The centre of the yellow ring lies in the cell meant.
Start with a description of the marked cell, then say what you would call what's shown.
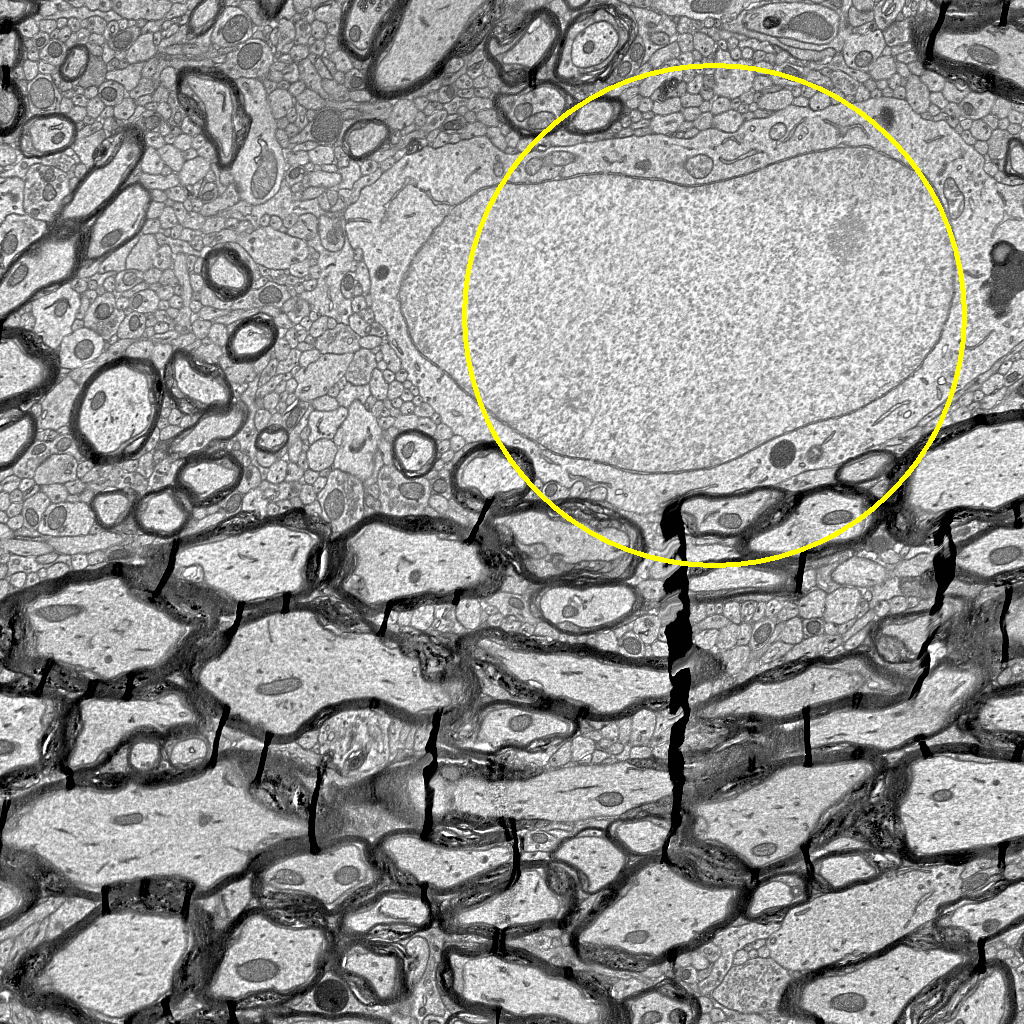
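First, the nucleus: an elongated oval whose long axis runs left to right. Second, its outline: smooth, apart from a shallow dip along the upper edge. Third, the chromatin: pale and evenly dispersed, with no dark band lining the envelope. Fourth, the nucleolus: no sharply outlined dark one is visible. The marked cell is an excitatory neuron.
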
